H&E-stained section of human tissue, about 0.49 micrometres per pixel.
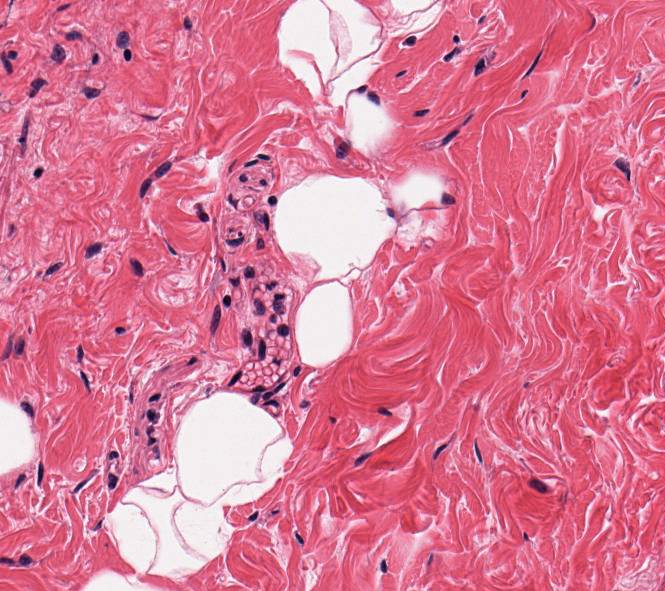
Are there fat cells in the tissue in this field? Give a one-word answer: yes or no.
Yes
